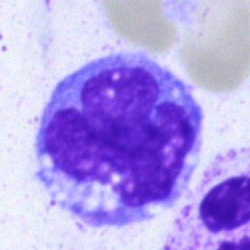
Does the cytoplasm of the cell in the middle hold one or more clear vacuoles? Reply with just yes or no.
Yes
